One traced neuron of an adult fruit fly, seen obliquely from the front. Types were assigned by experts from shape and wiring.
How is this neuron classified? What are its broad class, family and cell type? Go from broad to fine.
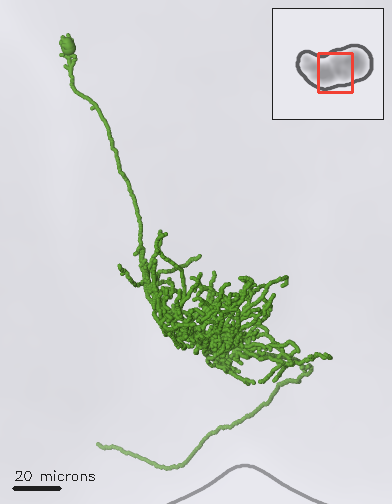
central-brain intrinsic neuron; hemilineage VLPp1; AVLP547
